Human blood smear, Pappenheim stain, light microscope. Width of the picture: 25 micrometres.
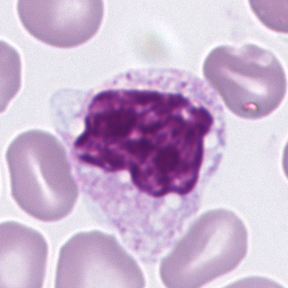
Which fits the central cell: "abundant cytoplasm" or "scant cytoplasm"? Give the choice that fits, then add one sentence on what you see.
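Abundant cytoplasm. The cytoplasm is abundant and pale grey-lilac.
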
